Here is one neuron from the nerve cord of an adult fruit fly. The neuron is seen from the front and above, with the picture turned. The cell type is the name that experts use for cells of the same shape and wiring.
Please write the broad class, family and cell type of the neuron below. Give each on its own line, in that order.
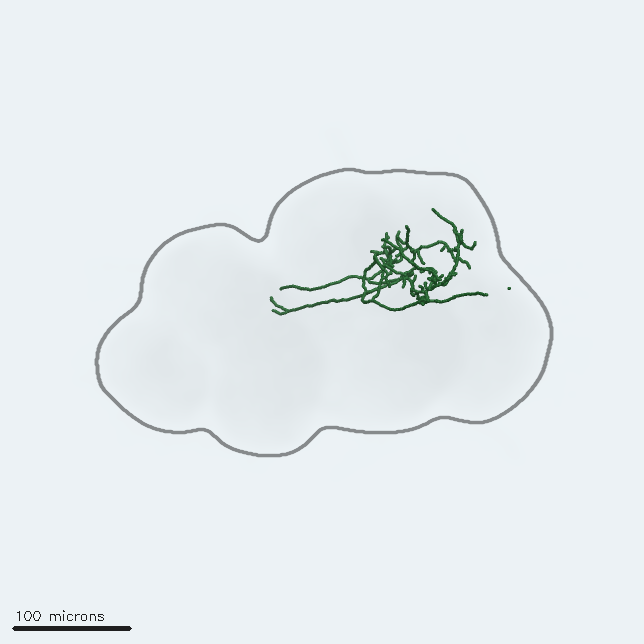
descending neuron
DNpe
DNpe025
